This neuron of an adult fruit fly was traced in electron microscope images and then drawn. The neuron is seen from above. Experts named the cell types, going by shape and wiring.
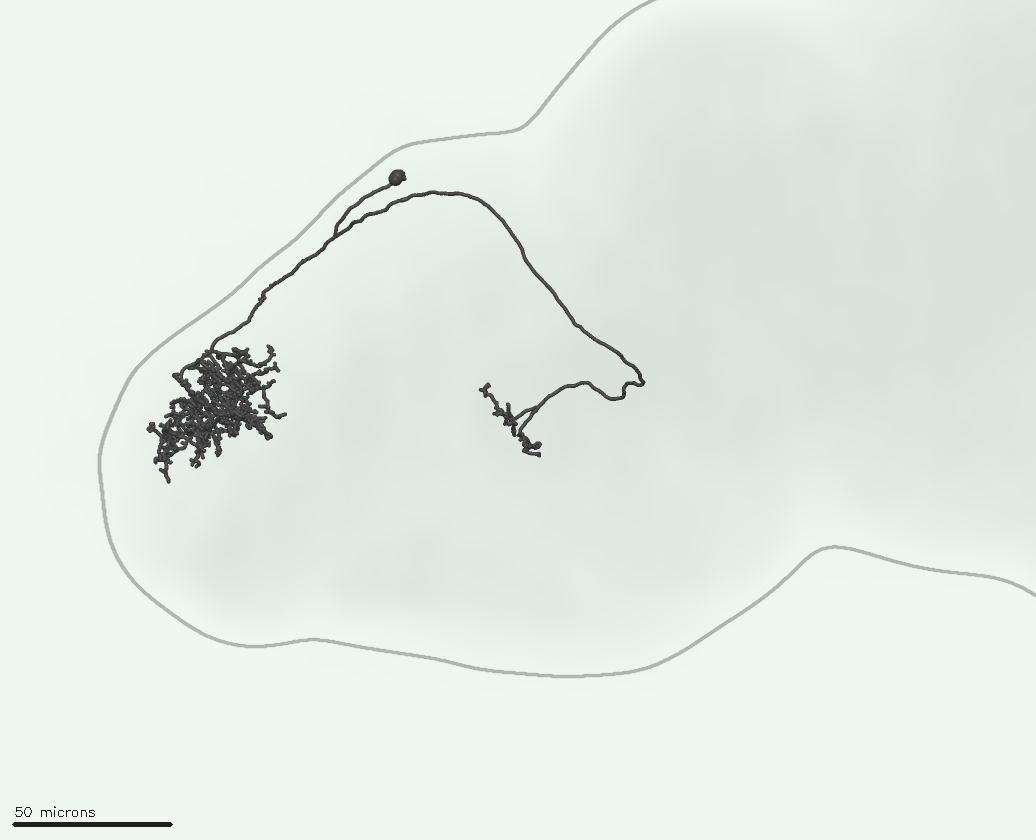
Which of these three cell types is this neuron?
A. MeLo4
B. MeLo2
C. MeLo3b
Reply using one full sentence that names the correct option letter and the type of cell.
Here the neuron is of cell type MeLo2, corresponding to option B.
